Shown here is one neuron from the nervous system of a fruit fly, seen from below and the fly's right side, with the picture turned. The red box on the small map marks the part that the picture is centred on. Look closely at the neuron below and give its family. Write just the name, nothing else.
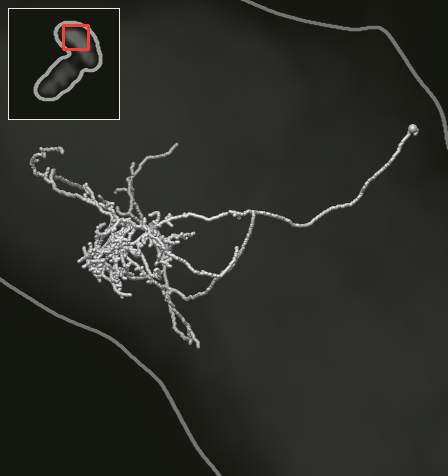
hemilineage LALv1_ventral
